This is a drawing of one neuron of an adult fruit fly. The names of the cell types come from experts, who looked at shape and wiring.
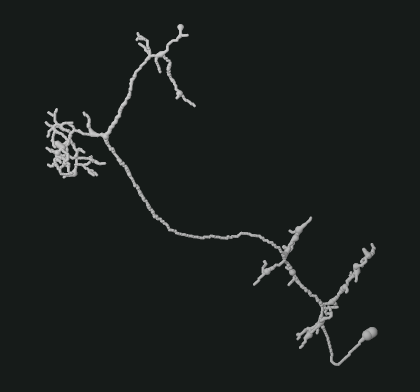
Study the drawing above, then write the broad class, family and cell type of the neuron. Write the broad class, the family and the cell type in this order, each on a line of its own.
optic-lobe intrinsic neuron
TmY
TmY4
